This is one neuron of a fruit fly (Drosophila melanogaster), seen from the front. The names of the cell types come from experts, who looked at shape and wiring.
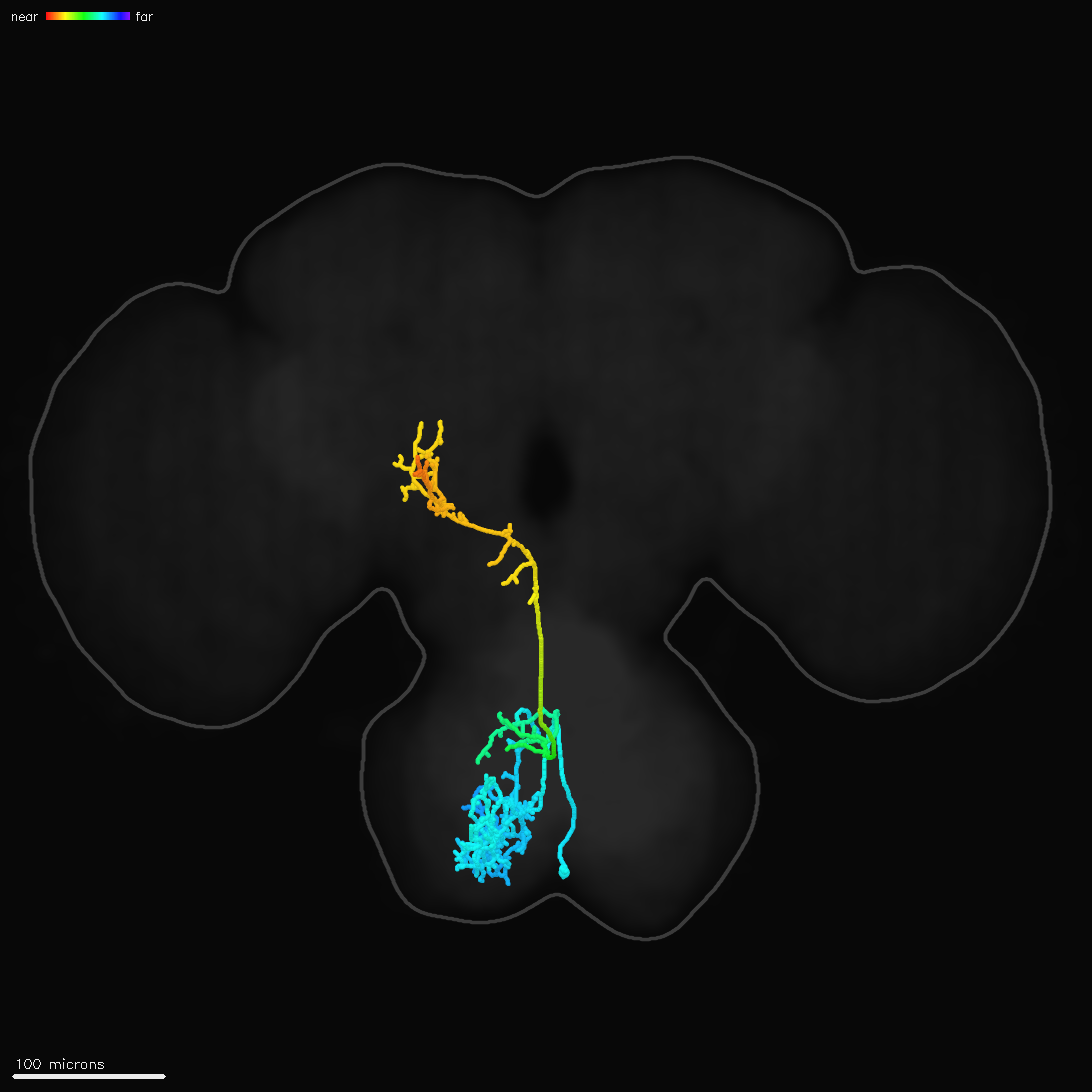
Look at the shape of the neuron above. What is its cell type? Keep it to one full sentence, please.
Cell type AN06B039 is what this neuron is.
